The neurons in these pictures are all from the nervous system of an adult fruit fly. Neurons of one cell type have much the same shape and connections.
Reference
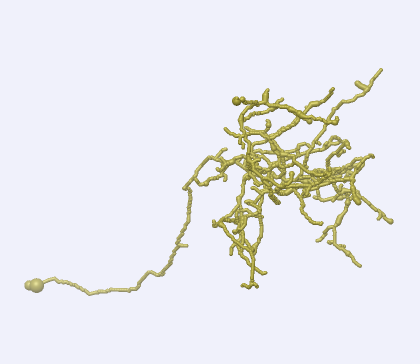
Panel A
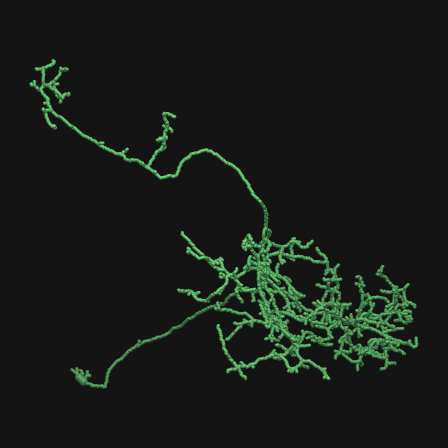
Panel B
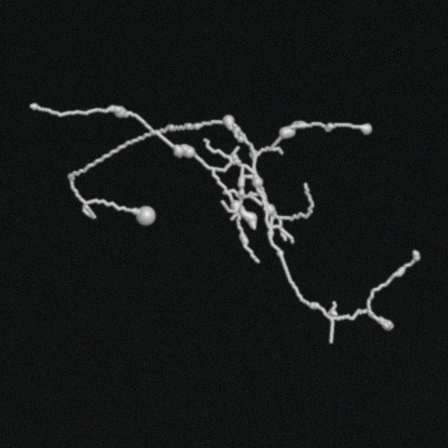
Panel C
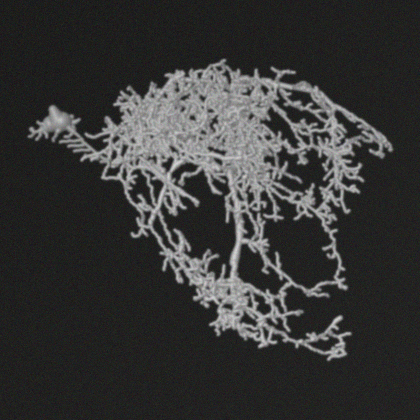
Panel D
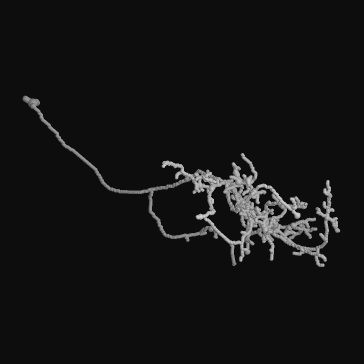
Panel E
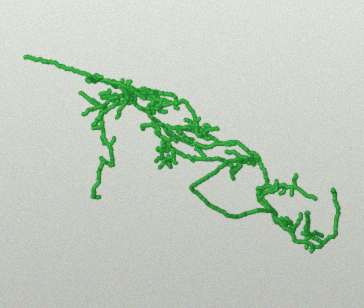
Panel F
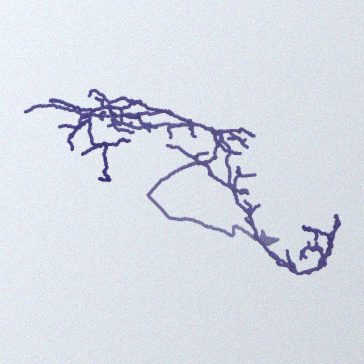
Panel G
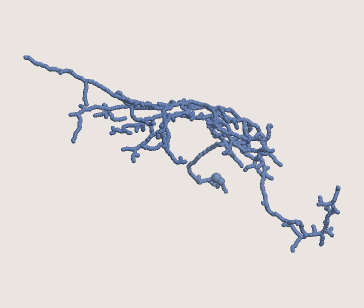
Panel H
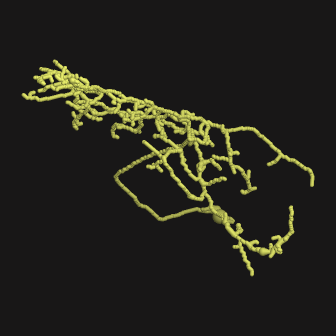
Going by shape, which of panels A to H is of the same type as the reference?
Panel D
